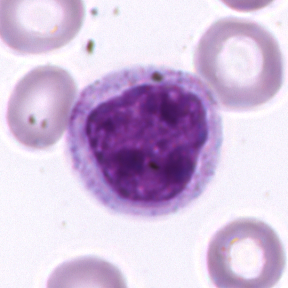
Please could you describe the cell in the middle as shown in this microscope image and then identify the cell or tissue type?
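First, the nucleus: no distinct nucleoli are visible. Next, the cytoplasm, which forms a pale greyish-lilac rim around the whole nucleus. Fine purplish granules are scattered through it, and no vacuoles are seen. Its name is metamyelocyte.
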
